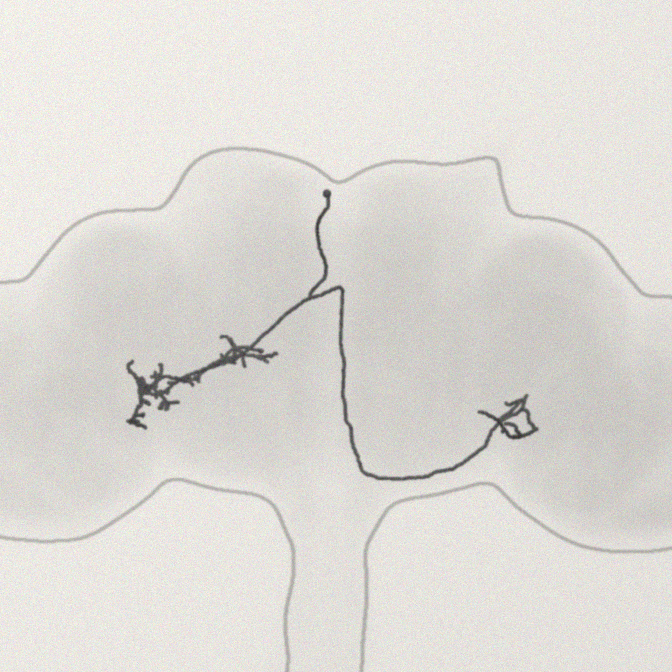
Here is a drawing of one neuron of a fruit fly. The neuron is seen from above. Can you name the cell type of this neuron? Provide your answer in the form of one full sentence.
The cell type that this neuron has is CB1055.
